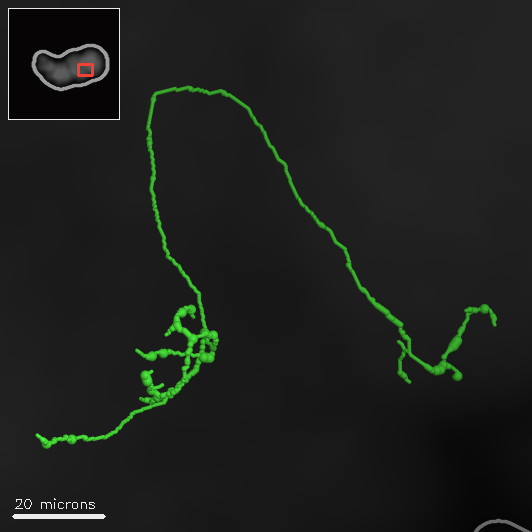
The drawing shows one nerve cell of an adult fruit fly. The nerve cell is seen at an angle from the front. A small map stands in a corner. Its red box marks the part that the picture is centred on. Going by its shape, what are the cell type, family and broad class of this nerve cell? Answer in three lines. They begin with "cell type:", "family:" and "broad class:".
cell type: ORN_VA2
family: class olfactory
broad class: sensory neuron entering the brain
